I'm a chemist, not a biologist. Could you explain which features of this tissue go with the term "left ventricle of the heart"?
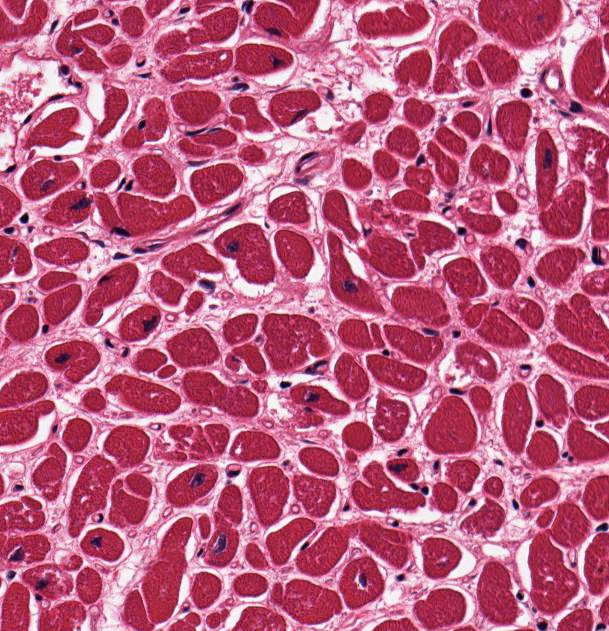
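In this field, muscle fibres cut in cross section fill the whole area; the tissue is left ventricle of the heart. Where a fibre shows a nucleus, that nucleus lies centrally within the fibre.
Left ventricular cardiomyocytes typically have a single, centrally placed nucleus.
The central position of the nuclei seen here agrees with that. The fibre cytoplasm stains a deep, even red with eosin. Between the fibres lies pale pink loose connective tissue containing scattered small, dark, elongated nuclei.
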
